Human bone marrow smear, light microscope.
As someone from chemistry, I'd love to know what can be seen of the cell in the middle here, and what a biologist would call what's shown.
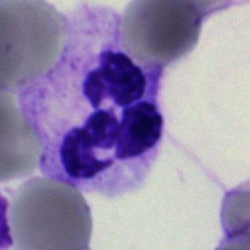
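To begin with the chromatin, it is dark purple and coarsely clumped. The cytoplasm, checked next, is abundant and pale pinkish-lilac and holds fine, faint lilac granules. Finally, the cell outline is irregular rather than smoothly round. This is a segmented neutrophil.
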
